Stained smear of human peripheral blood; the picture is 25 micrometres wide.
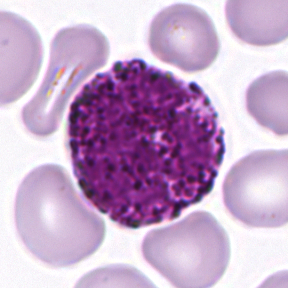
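Basophil. Coarse dark purple-black granules fill the whole cell and lie over the nucleus, so that its outline cannot be traced. Granules at the edge give the cell margin a beaded look. A small pale spot lies just right of the cell's centre.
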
